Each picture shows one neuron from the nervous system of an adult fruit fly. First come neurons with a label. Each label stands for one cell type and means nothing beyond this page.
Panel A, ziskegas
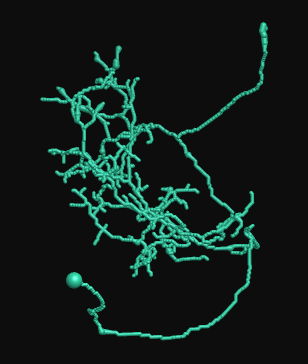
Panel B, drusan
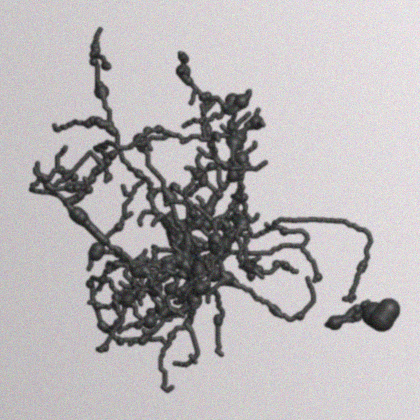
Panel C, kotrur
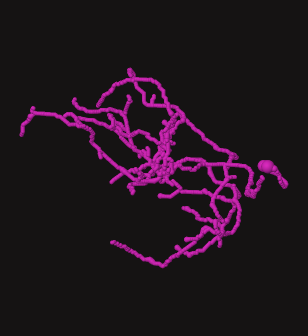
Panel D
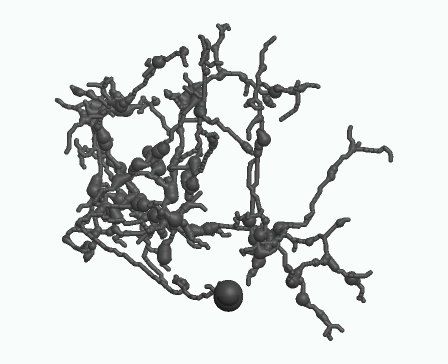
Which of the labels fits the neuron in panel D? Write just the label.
drusan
